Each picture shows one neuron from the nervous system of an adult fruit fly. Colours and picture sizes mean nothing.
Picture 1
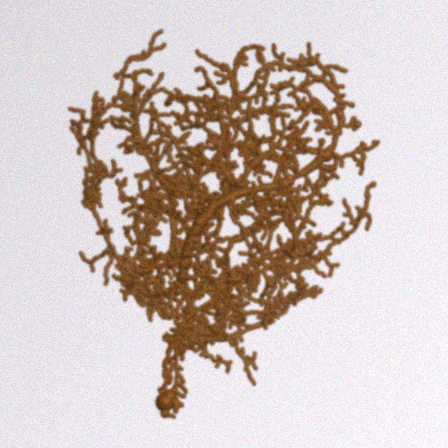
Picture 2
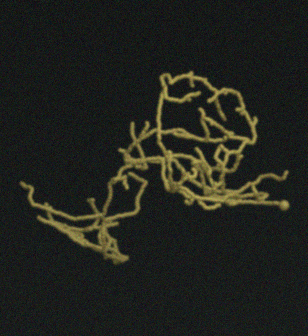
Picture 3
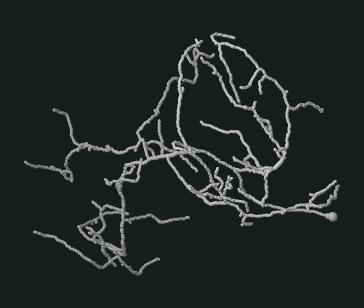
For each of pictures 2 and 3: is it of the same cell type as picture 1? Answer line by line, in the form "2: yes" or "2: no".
2: no
3: no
